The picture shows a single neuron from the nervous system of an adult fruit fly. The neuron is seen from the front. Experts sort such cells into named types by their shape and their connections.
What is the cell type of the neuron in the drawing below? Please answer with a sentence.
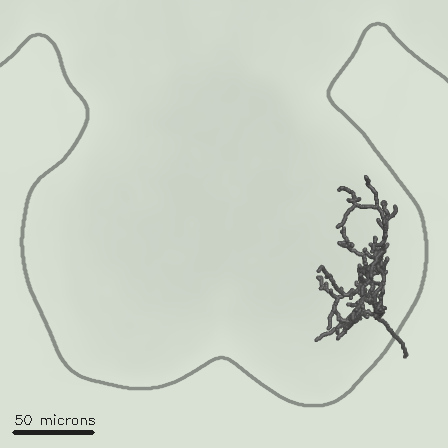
The cell type is MNml78.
